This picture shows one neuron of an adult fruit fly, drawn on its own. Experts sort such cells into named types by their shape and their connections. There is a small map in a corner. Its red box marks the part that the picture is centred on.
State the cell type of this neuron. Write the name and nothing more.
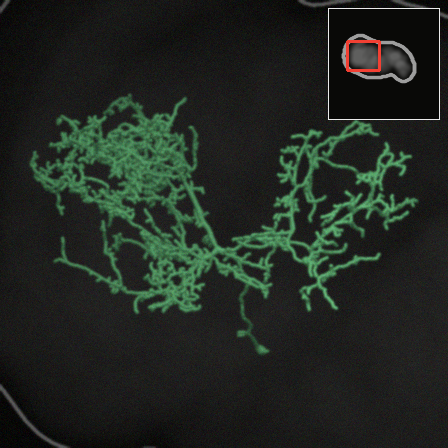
CL319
